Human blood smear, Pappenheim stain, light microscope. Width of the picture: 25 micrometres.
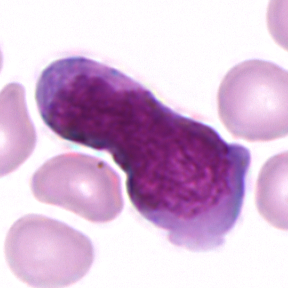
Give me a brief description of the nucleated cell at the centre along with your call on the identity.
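The cell is elongated, lying diagonally from upper left to lower right. Its nucleus is likewise elongated, follows the shape of the cell and fills most of it. No granules are visible in the cytoplasm. A small pale bulge of cytoplasm projects from the bottom of the lower right end. The cell is an atypical promyelocyte.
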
